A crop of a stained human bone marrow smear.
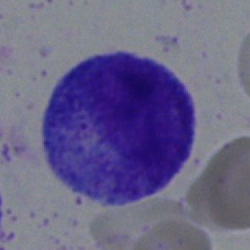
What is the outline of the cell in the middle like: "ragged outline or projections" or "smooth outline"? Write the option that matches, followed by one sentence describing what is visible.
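Smooth outline. The cell has a round, smooth outline.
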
